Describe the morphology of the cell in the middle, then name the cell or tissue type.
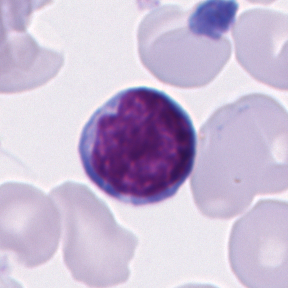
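A round, smooth outline encloses a round nucleus that bears a small notch at its upper left. No nucleoli are visible in the nucleus. The cytoplasm forms only a thin rim, widest on the left side. This is a typical lymphocyte.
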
